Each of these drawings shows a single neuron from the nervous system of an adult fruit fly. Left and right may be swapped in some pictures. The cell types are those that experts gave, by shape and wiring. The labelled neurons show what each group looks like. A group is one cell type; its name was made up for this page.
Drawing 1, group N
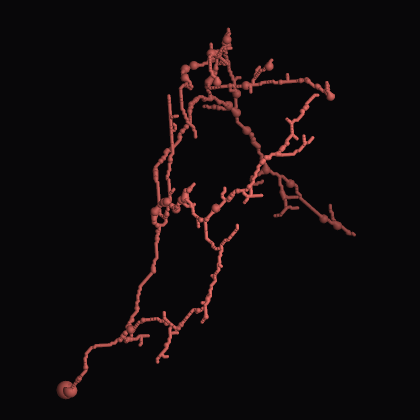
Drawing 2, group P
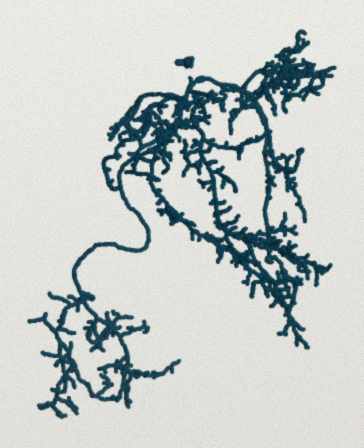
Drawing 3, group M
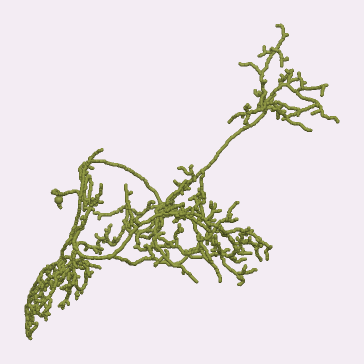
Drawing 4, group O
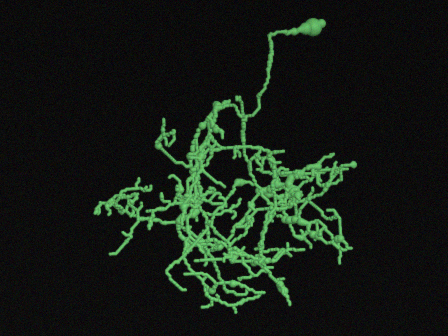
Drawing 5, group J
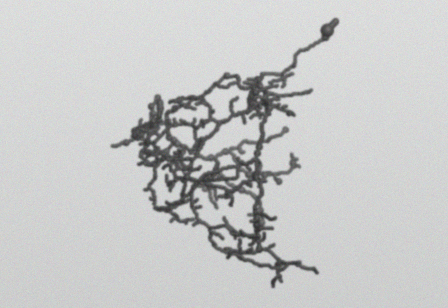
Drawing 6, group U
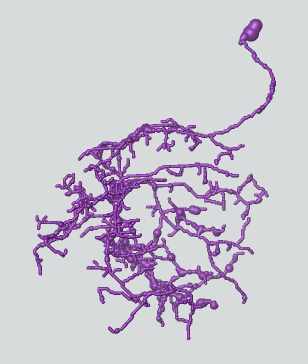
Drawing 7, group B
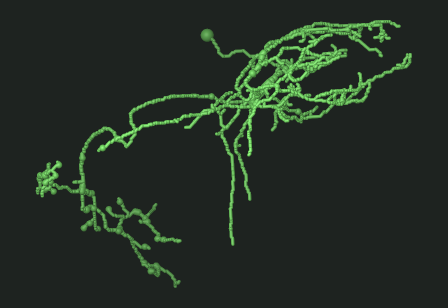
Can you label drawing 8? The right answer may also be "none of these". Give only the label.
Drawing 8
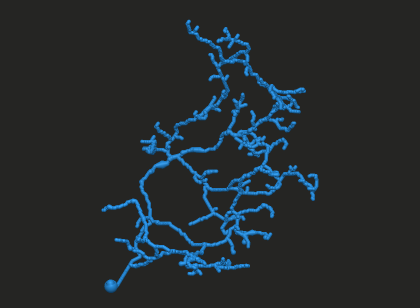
group J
